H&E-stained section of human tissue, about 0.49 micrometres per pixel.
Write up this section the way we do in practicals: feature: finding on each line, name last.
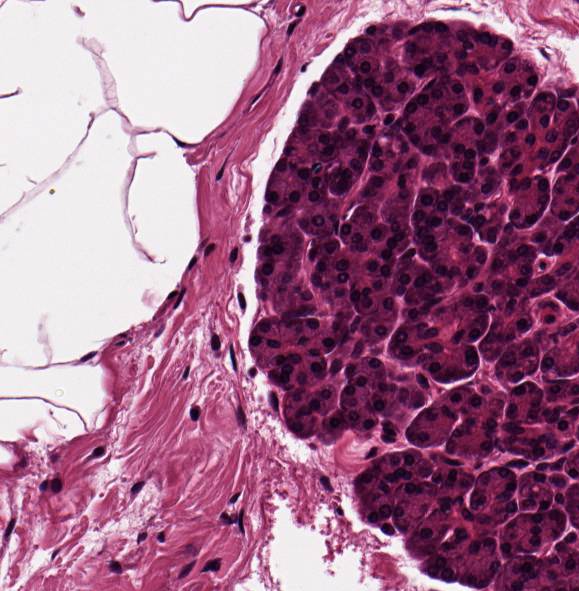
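Arrangement: glandular cells in small rounded acini, so, parted by thin pale strands
Cytoplasm: deeply purple, basophilic
Nuclei: one per glandular cell, small, round, dark
Fibroblasts: elongated dark nuclei scattered in the collagen
Name: pancreas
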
